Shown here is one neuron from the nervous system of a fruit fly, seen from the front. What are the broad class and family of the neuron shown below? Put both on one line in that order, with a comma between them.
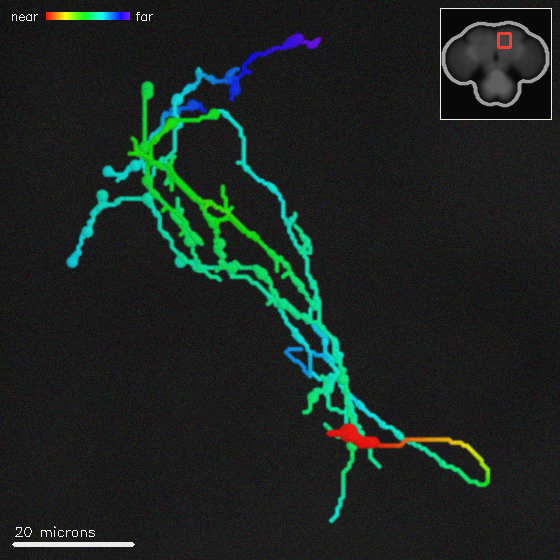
central-brain intrinsic neuron, hemilineage EBa1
